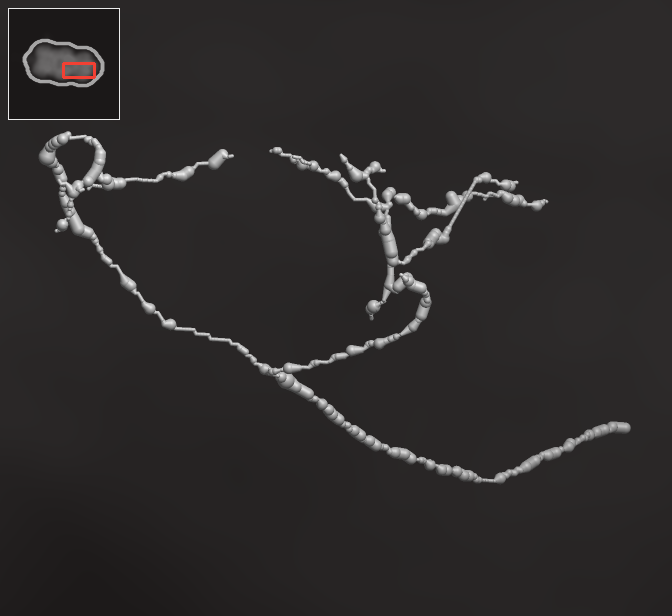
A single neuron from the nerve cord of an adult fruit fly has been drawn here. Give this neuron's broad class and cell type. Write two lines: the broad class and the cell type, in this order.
sensory neuron entering the nerve cord
SNxx15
